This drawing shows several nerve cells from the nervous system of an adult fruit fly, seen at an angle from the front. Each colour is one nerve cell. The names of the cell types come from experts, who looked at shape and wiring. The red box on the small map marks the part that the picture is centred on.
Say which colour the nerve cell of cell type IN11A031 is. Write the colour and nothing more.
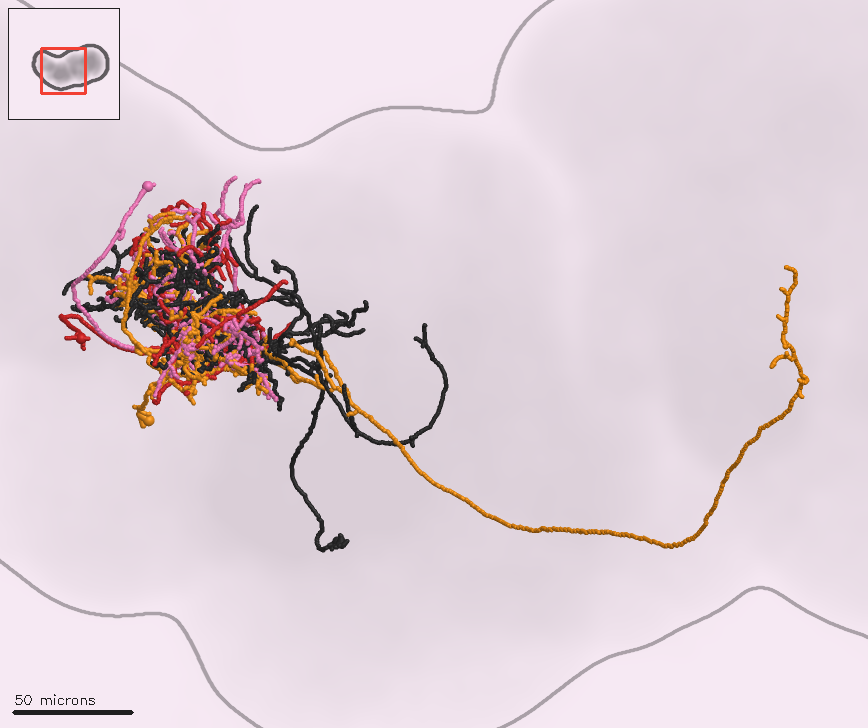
pink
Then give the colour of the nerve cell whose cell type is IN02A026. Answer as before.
black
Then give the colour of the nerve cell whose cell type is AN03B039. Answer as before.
orange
